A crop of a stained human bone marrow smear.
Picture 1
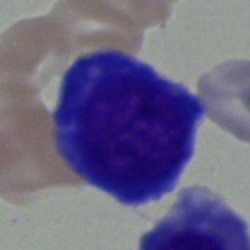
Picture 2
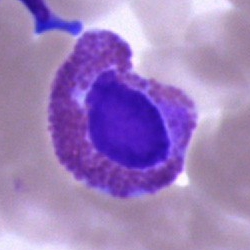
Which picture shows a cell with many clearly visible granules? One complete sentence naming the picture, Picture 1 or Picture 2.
Within the cytoplasm of the cell in picture 2, many granules are visible.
